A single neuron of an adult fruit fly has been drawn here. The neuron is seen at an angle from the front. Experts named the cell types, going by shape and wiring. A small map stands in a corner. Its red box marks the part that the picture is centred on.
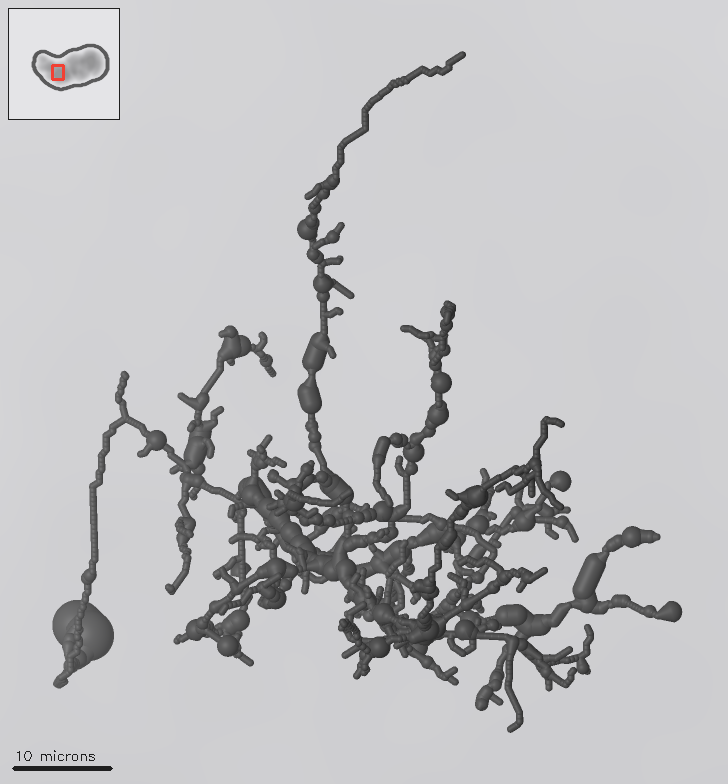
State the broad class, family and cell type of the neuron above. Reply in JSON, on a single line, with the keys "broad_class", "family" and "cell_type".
{"broad_class": "nerve-cord intrinsic neuron", "family": "hemilineage 20A.22A", "cell_type": "IN20A.22A053"}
